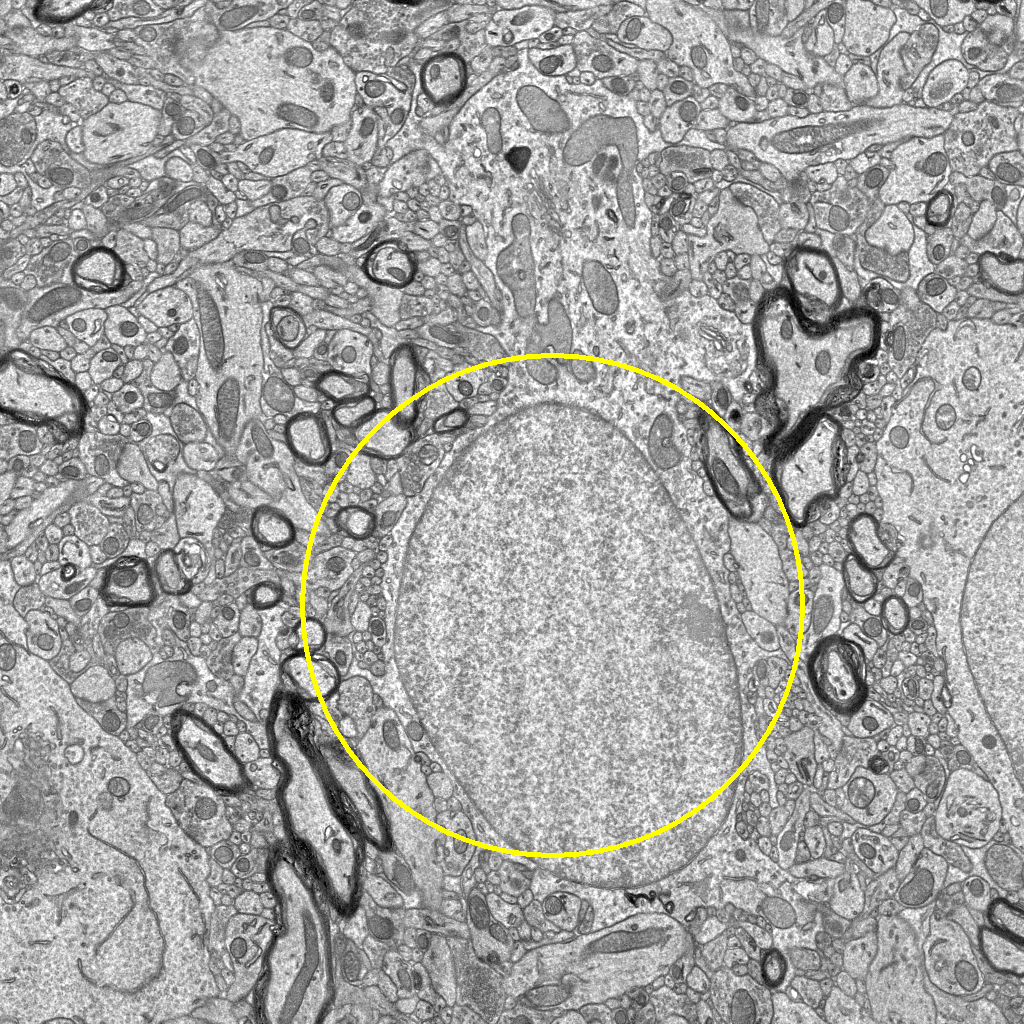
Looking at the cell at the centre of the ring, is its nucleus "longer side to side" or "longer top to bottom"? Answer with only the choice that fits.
Longer top to bottom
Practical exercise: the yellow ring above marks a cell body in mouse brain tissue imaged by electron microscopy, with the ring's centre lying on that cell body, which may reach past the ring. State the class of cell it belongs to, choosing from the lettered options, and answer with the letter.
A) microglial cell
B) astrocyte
B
